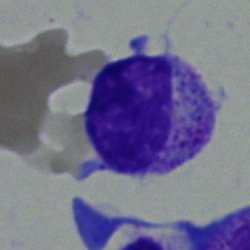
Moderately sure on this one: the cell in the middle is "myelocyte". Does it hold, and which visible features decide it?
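I see a roughly round outline. The nucleus fills the left part of the cell, leaving the cytoplasm as a band on the right, and the nuclear border facing that band runs fairly straight. I can make out no nucleoli. The cytoplasm holds many purple granules on a paler background. Small bluish blebs project from the surface at the top and at the lower left.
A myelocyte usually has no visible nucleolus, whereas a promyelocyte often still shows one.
So the missing nucleoli speak for myelocyte and against promyelocyte.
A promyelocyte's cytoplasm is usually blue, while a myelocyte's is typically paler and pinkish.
The paler background here leans the same way, away from promyelocyte. The granules I simply record as many and purple. I'm satisfied that this is a myelocyte.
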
